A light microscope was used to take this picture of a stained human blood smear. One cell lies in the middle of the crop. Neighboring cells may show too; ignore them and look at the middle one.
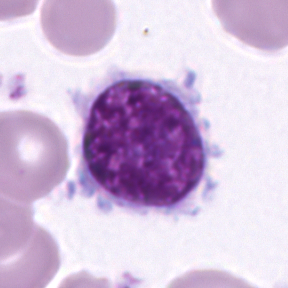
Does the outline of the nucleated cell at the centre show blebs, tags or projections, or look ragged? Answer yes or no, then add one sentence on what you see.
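Yes. Fine, ragged projections stick out from the cell surface all around its edge.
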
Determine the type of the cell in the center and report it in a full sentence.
Present in the middle of the crop is a plasma cell.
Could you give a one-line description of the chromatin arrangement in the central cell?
One feature to record is coarsely clumped chromatin.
